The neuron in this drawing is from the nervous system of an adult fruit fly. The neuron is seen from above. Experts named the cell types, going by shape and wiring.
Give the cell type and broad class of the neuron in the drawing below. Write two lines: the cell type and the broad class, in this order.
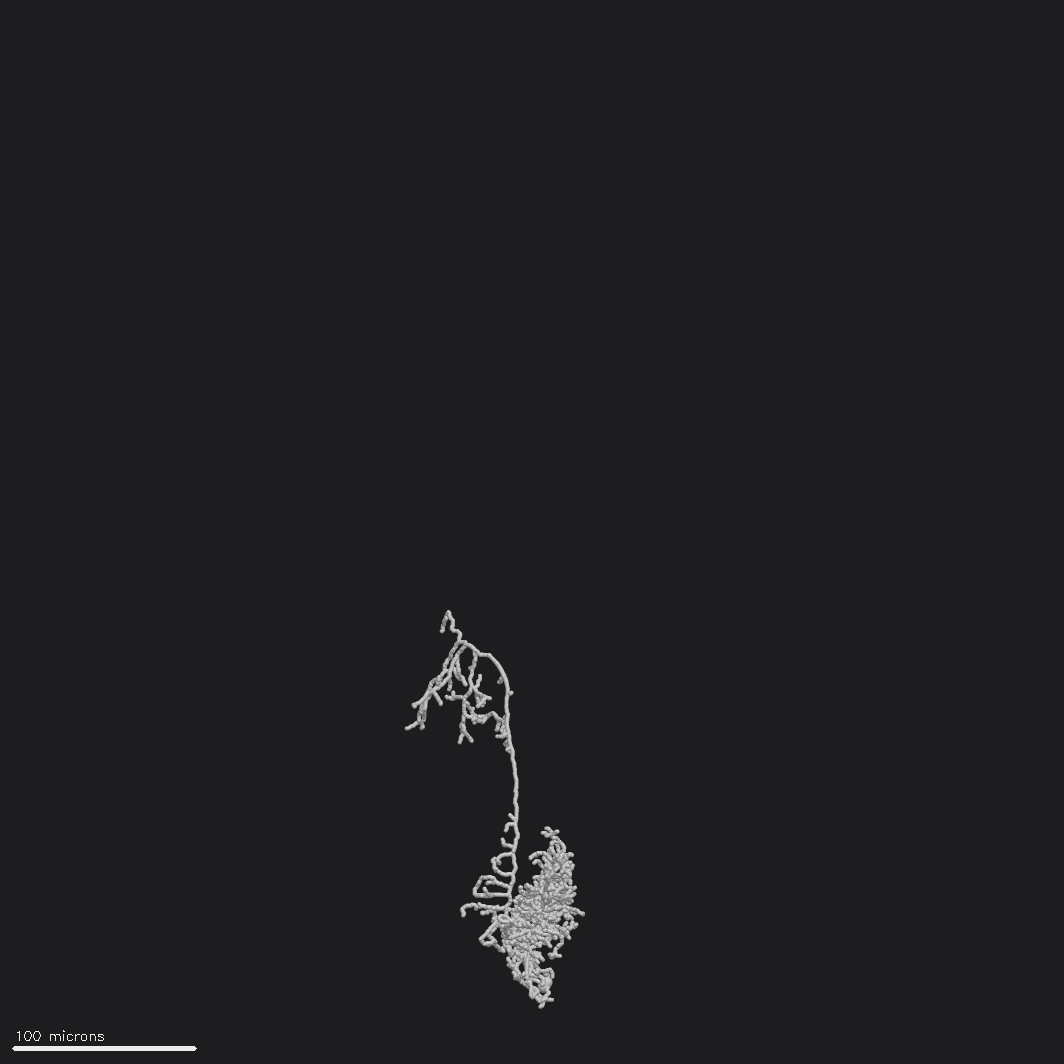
INXXX058
nerve-cord intrinsic neuron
